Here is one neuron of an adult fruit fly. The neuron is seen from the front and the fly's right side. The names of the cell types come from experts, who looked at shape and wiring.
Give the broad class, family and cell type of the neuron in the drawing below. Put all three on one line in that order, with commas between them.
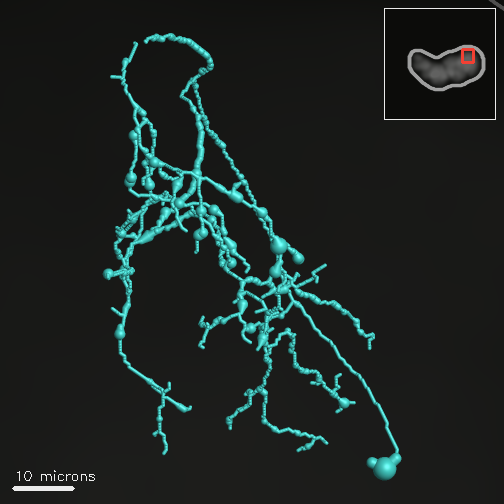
central-brain intrinsic neuron, hemilineage SLPpl3, SLP345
